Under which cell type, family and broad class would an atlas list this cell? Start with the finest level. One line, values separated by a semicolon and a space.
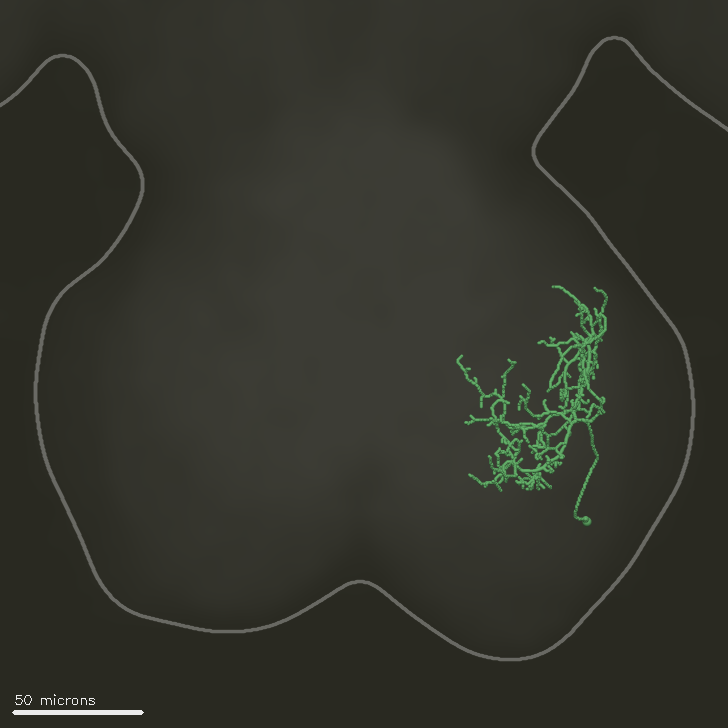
IN16B098; hemilineage 16B; nerve-cord intrinsic neuron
